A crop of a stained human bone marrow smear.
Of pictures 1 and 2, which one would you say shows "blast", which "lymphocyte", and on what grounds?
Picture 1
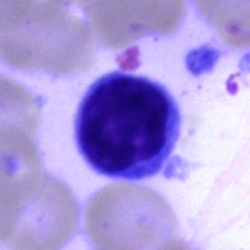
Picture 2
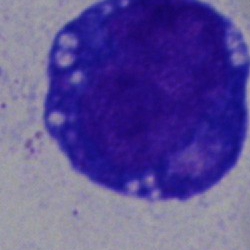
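You've got the lymphocyte in picture 1 and the blast in picture 2. Start with the outlines: the lymphocyte is round and smooth with no projections, while the blast is roughly round but with a slightly bumpy, irregular margin. The lymphocyte's chromatin is dark purple and looks dense.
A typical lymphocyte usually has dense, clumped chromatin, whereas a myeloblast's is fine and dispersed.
Its cytoplasm is only a scant, thin deep blue rim, widest at the lower right, with no granules in it.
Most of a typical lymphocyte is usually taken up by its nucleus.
The blast, on the other hand, is stained deep blue-purple all over, and its small round clear vacuoles sit near the margin rather than in the centre. No other cell touches the blast; fine purple specks are scattered in the background to its left, and its top reaches the upper border of the picture.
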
